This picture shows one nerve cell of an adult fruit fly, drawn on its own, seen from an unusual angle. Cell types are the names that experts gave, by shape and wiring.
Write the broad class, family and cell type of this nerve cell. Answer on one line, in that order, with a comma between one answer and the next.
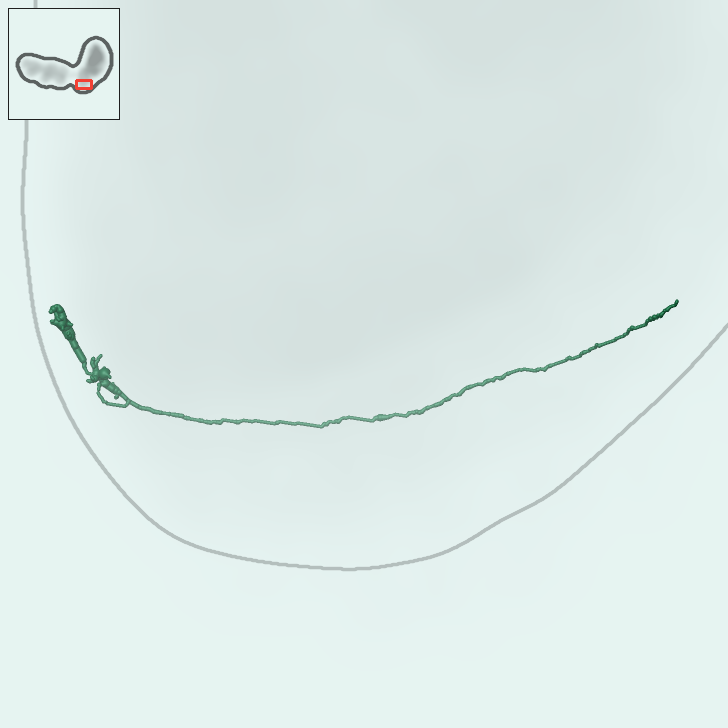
optic-lobe intrinsic neuron, T, T1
